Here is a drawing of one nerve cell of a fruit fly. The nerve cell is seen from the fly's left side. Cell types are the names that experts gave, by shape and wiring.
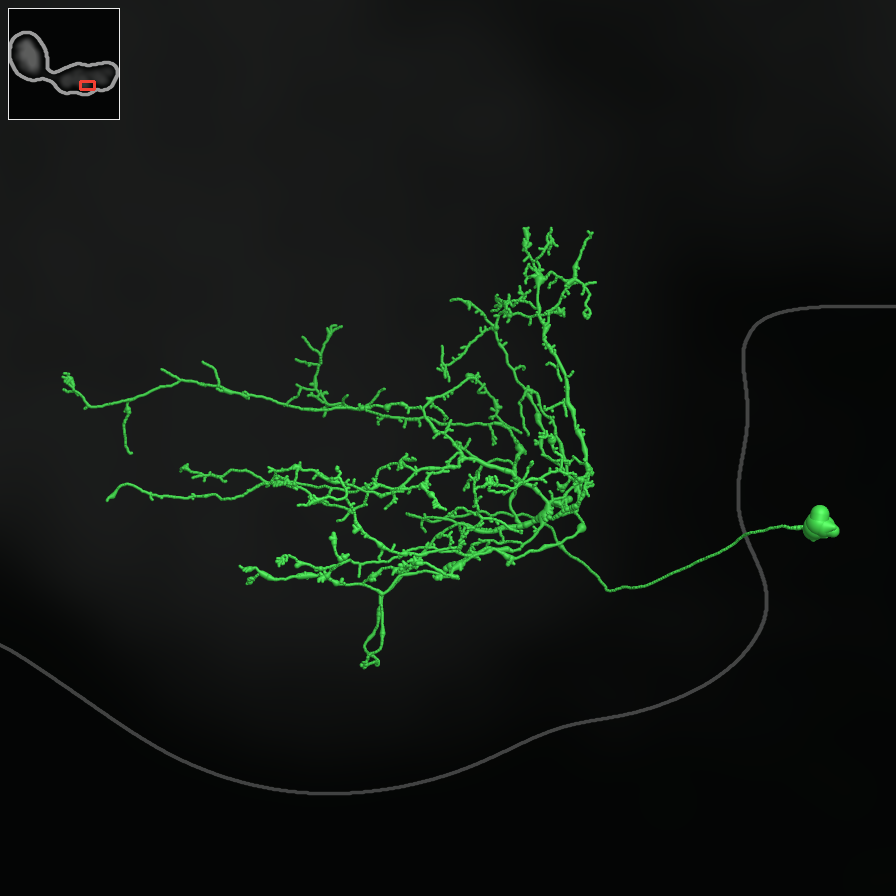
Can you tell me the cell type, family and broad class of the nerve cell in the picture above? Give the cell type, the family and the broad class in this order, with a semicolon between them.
IN01B024; hemilineage 01B; nerve-cord intrinsic neuron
